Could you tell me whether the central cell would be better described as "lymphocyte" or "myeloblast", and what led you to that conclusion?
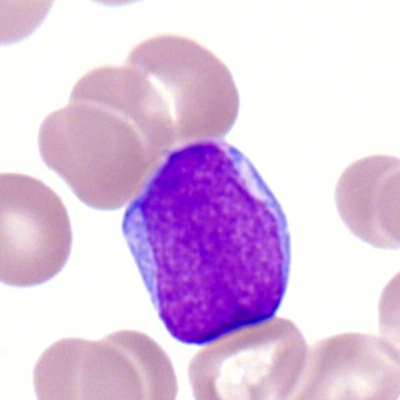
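This is a myeloblast, not a lymphocyte. What decides it is the chromatin, which here is finely stippled and evenly spread, without coarse dark clumps.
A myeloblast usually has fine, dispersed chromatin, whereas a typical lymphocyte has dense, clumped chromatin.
The nucleus is a single unlobed mass filling most of the cell, and the pale blue cytoplasm is only a thin rim around it.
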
